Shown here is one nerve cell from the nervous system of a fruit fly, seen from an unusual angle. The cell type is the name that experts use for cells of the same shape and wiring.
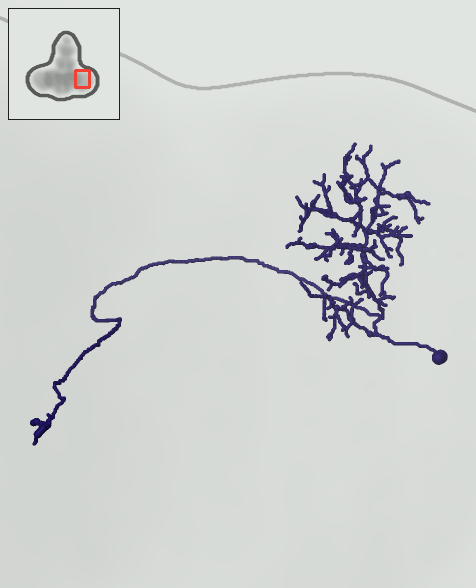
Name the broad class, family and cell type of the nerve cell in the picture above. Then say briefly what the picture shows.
This is a visual projection neuron. Its family is MeTu. The cell type is MeTu3c. The cell body is on the right of the picture. The picture shows dozens of branch ends.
